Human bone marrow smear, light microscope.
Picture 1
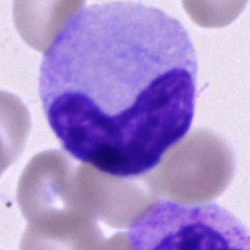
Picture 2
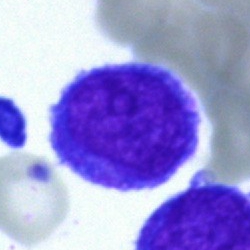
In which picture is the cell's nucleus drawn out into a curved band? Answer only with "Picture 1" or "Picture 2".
Picture 1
